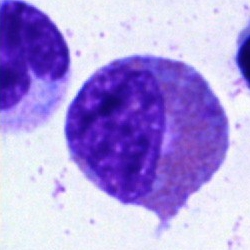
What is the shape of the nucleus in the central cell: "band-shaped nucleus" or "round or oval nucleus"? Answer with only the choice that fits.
Round or oval nucleus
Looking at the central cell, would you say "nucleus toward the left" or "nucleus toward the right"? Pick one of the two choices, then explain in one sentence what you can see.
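Nucleus toward the left. The nucleus lies toward the left side of the cell.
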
